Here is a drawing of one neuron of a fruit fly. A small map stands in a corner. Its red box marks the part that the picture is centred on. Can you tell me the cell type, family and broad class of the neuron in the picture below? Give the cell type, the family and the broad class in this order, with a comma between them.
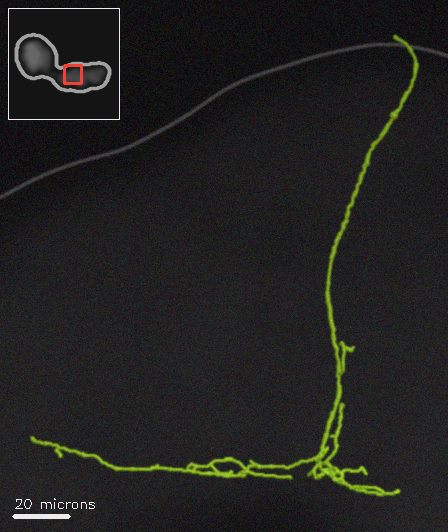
SNta12, class mechanosensory tactile, sensory neuron entering the nerve cord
